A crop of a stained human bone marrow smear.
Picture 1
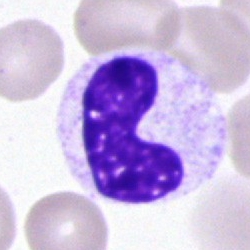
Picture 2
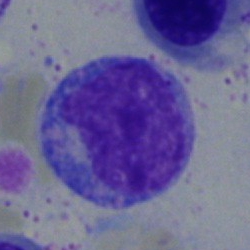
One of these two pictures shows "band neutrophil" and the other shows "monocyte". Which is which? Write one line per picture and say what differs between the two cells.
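Picture 1: band neutrophil. The cytoplasm is abundant and pale lilac.
Picture 2: monocyte. The nucleus is large and fills most of the cell, lying towards the upper right.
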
